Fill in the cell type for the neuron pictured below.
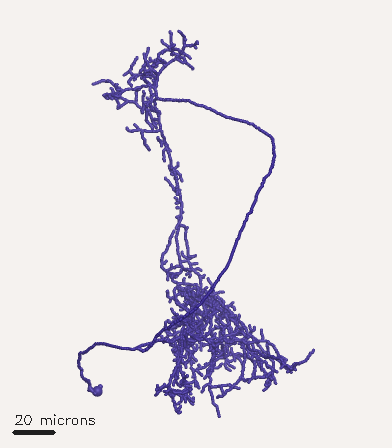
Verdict: WEDPN9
